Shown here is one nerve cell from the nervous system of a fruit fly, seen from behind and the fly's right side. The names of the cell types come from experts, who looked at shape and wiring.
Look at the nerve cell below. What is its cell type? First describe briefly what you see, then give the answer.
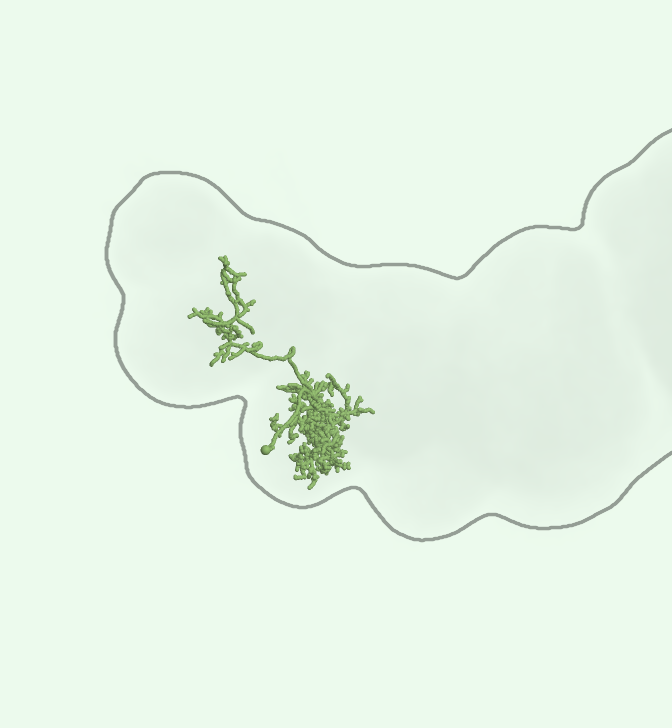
Its cell body lies in the middle of the picture. In this view it is taller than it is wide. It is a nerve-cord intrinsic neuron. The cell type is IN03B021.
